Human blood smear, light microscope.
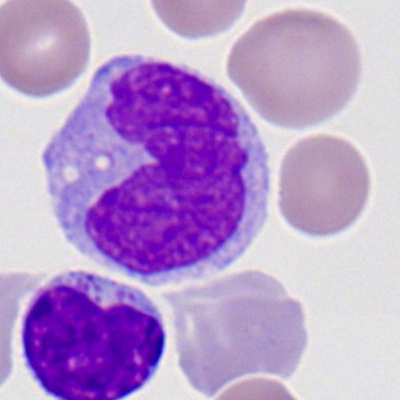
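Monocyte, and you won't find any distinct nucleoli in its nucleus. The cytoplasm's a pale grey-blue, dusted with fine, faint purplish granules. There are also two small clear vacuoles just to the left of the nucleus.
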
